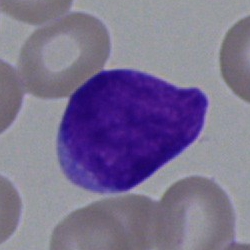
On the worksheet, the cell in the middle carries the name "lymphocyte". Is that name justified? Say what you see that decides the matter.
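Outline irregular, with a blunt pointed extension at upper right. Nucleus fills almost the entire cell; cytoplasm only a narrow crescent along the lower left edge. Chromatin finely mottled, not coarsely clumped. No granules, no vacuoles.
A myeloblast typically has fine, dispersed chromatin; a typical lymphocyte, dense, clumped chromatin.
The chromatin here follows the first pattern, against lymphocyte.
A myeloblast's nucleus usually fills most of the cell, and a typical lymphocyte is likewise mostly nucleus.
The nearly full nucleus fits either name. The cell is a blast.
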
